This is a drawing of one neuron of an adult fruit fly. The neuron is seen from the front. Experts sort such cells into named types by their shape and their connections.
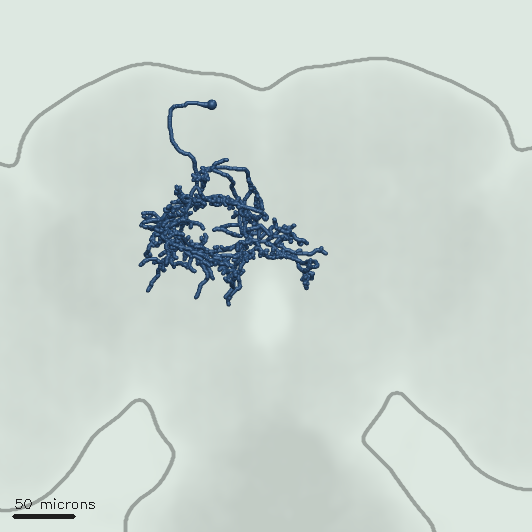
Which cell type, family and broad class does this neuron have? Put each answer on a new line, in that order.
IB117
hemilineage CLp1
central-brain intrinsic neuron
